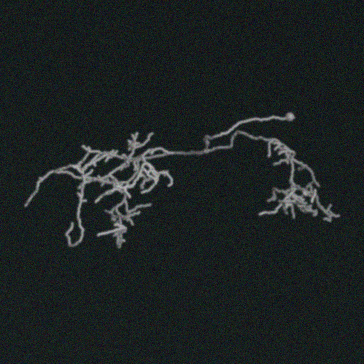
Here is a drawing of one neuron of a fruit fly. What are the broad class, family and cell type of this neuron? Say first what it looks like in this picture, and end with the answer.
The picture shows dozens of branch ends. As drawn here it is wider than it is tall. This is a central-brain intrinsic neuron. The family is hemilineage SLPpm3. It is of cell type CB1050.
